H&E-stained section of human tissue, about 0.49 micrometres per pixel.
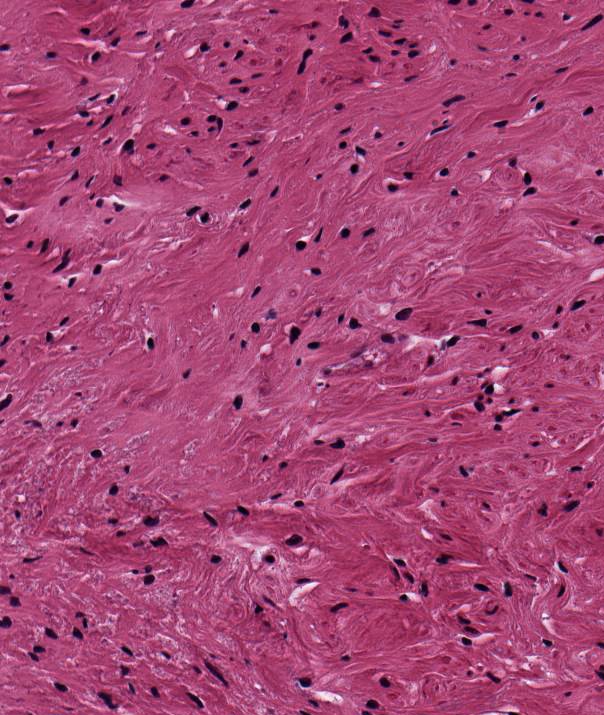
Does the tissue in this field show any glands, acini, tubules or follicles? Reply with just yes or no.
No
